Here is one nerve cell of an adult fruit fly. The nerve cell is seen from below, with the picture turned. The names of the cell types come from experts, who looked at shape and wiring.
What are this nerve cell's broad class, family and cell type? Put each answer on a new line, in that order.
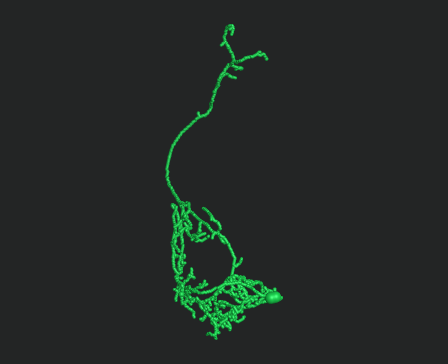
central-brain intrinsic neuron
hemilineage ALv2
v2LN42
